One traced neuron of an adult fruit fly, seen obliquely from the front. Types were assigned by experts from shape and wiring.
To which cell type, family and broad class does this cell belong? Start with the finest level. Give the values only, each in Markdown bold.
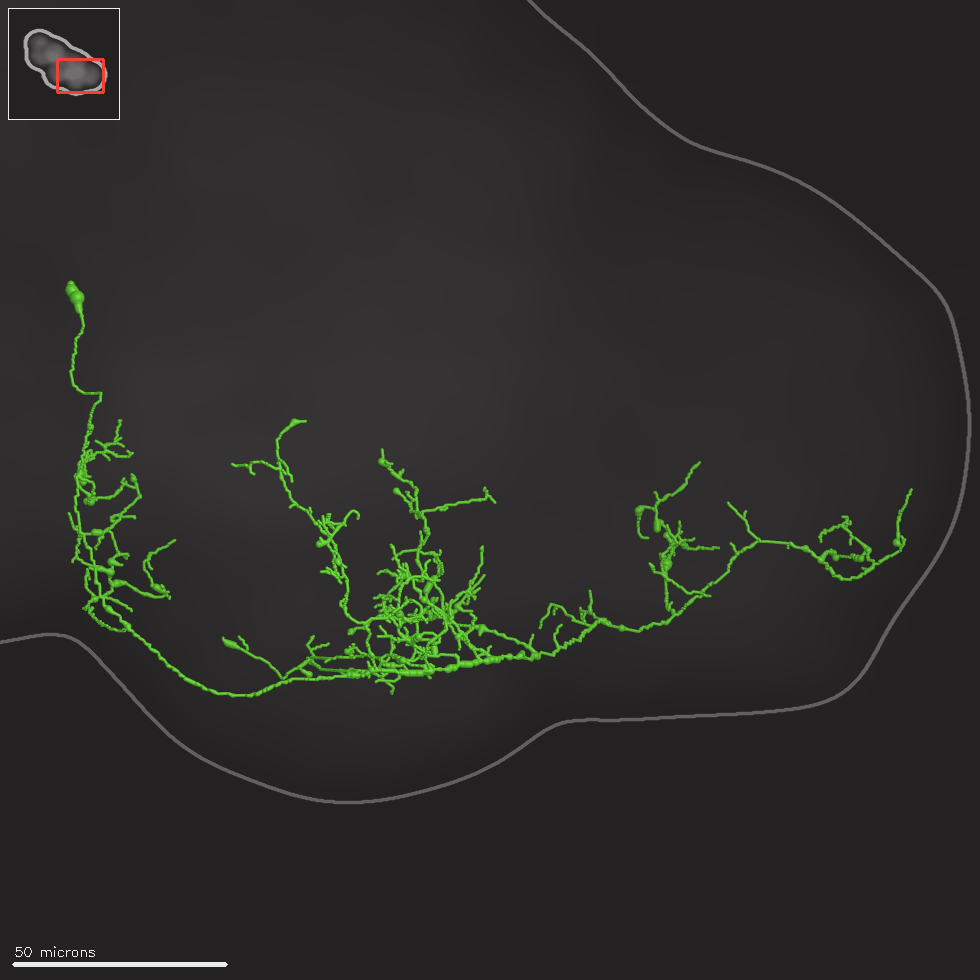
**IN19A098**, **hemilineage 19A**, **nerve-cord intrinsic neuron**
